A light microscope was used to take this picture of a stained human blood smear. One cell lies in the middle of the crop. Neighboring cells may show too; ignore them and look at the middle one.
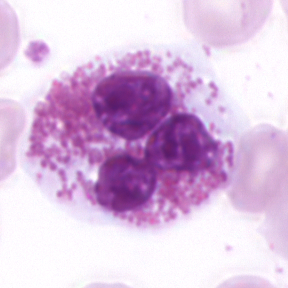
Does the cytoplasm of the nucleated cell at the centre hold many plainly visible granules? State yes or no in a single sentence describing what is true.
Yes, many granules are seen in the cytoplasm of this cell.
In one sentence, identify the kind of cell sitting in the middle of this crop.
Positioned in the middle of the crop is an eosinophil.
